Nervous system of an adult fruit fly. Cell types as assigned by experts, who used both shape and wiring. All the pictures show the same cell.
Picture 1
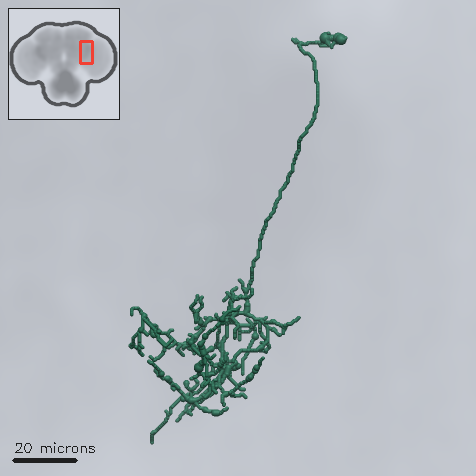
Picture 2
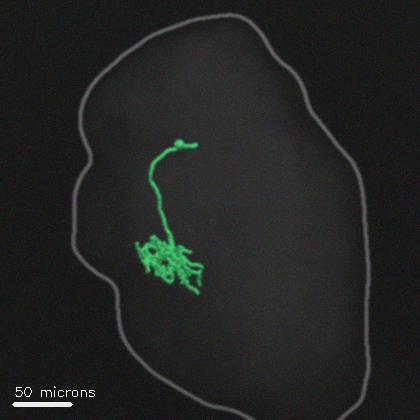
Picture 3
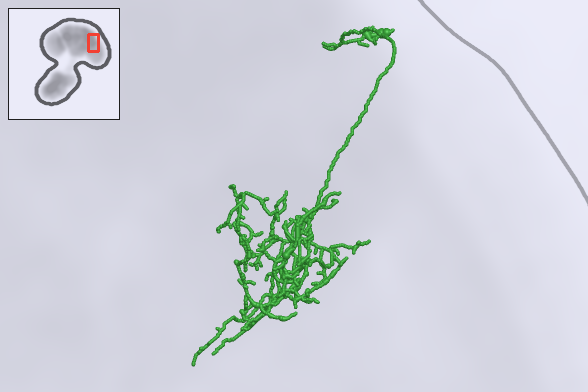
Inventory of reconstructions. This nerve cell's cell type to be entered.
CB1682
